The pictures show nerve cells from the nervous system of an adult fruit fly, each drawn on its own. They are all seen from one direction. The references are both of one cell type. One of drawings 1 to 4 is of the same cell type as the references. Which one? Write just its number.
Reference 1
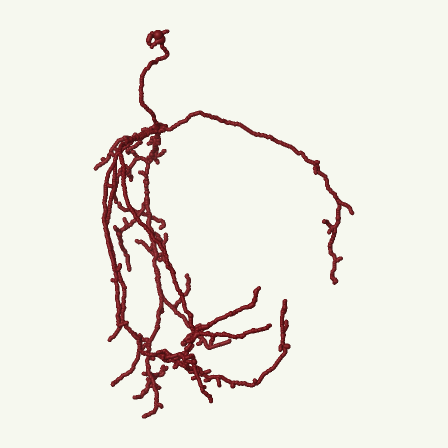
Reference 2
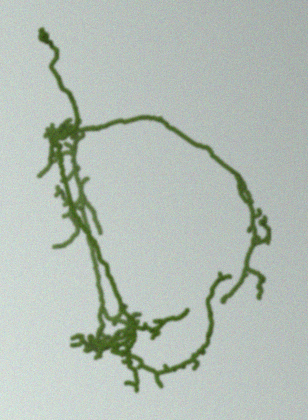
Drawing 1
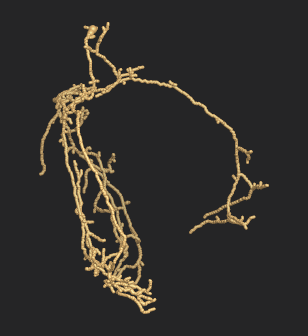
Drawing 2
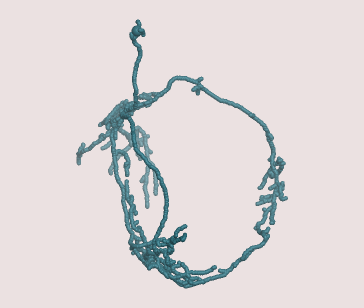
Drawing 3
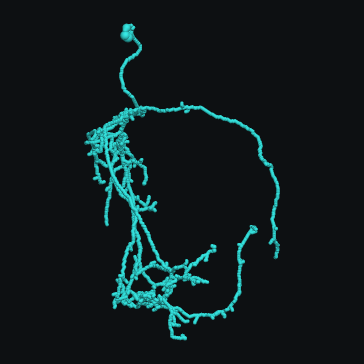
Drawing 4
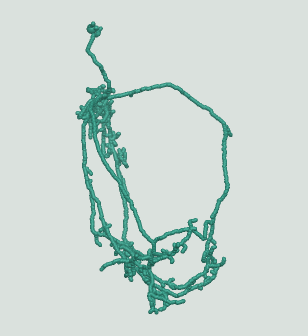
3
